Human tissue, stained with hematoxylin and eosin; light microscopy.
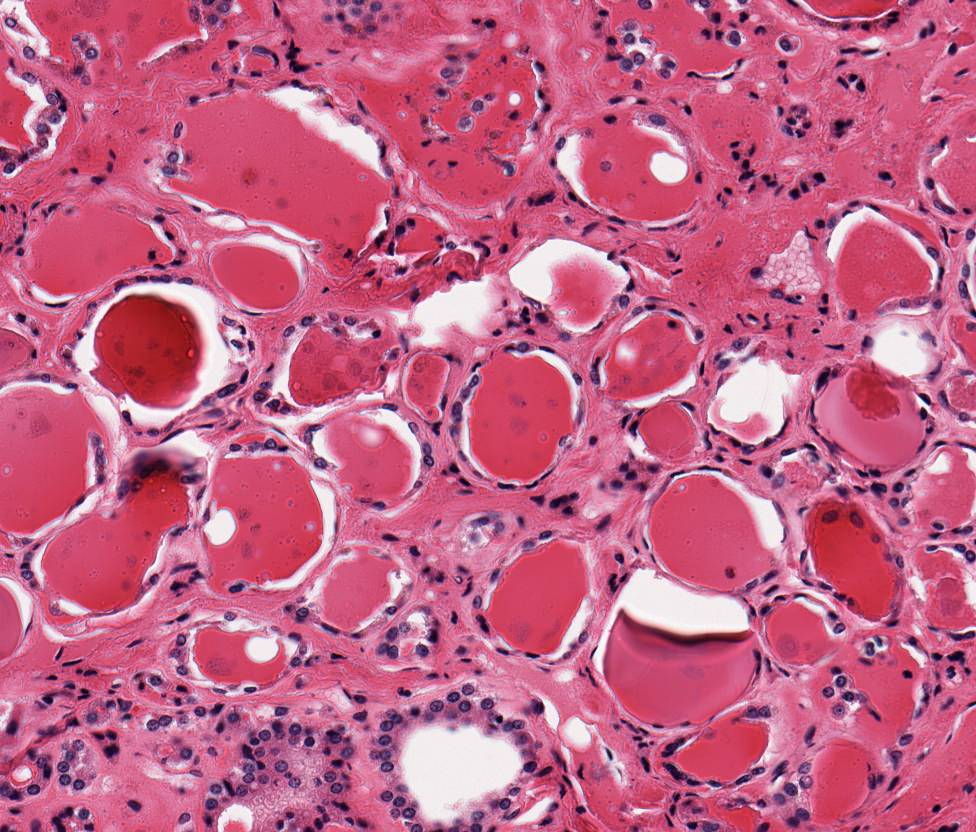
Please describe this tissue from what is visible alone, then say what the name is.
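Closely packed round to oval follicles of varying size, separated by thin stromal bands, fill the field. Most hold homogeneous pink colloid, lined by one layer of flattened cells with dark, elongated nuclei. The stroma is pink and fibrous, with scattered spindle-shaped nuclei. The tissue is thyroid.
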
